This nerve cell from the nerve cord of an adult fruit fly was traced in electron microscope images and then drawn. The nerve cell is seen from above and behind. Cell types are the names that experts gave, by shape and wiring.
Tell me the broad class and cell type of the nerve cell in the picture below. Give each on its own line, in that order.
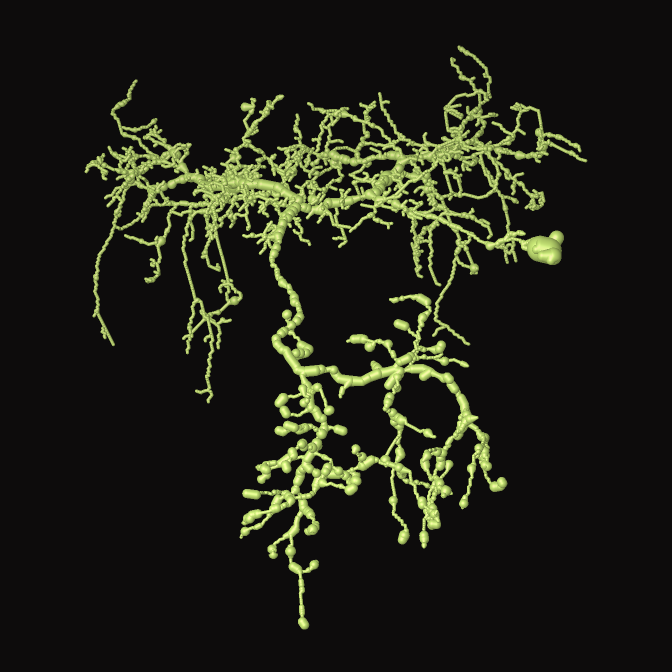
nerve-cord intrinsic neuron
INXXX111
